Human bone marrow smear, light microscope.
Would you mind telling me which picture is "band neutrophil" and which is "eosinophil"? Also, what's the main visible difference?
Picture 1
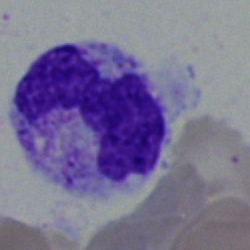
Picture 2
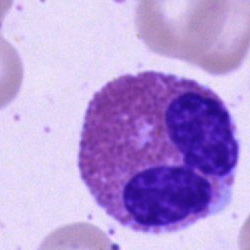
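The cell in picture 1 is a band neutrophil, and the cell in picture 2 is an eosinophil. Both have a round outline, dark clumped chromatin and no visible nucleoli, so these features do not separate them. In picture 1 the nucleus is a single curved, indented mass whose concave side faces the lower left.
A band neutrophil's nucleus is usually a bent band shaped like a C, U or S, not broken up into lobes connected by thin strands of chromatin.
Its chromatin is dark purple and coarsely clumped.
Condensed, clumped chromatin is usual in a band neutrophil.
In picture 2, granules fill the cytoplasm throughout.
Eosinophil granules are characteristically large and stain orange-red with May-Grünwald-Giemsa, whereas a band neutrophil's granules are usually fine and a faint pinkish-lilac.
Red cells lie against the lower right edge of the band neutrophil, while around the eosinophil they lie near but do not touch it.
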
